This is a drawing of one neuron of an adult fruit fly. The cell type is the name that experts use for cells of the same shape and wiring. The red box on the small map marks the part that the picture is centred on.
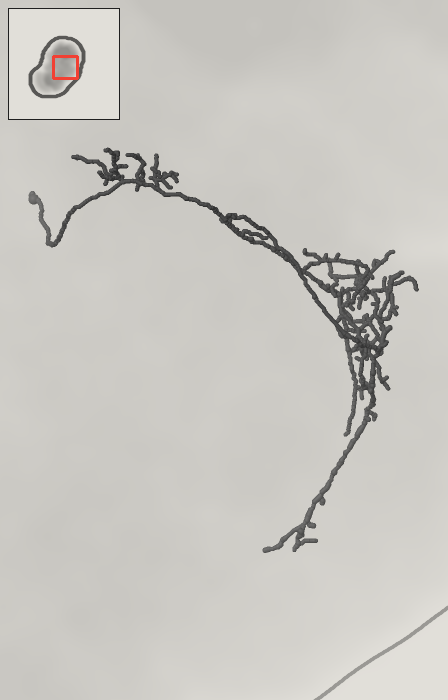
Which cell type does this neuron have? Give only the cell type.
WEDPN3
